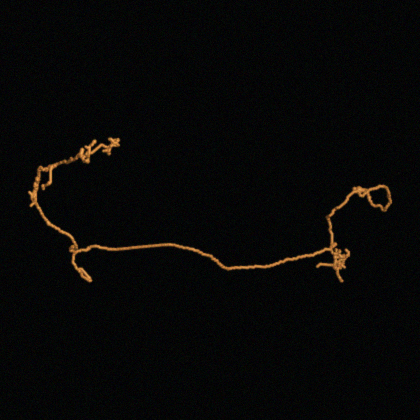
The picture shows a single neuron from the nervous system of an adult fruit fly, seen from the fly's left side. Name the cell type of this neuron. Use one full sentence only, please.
Within the cell type KCg-d sits this neuron.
